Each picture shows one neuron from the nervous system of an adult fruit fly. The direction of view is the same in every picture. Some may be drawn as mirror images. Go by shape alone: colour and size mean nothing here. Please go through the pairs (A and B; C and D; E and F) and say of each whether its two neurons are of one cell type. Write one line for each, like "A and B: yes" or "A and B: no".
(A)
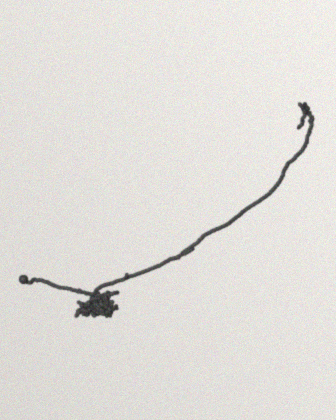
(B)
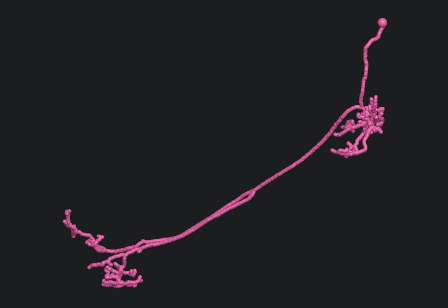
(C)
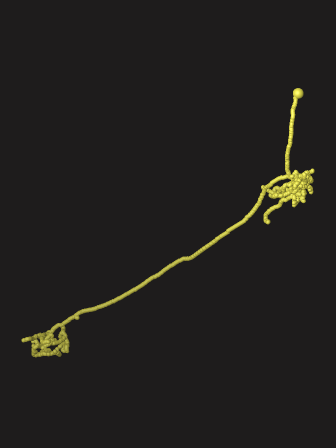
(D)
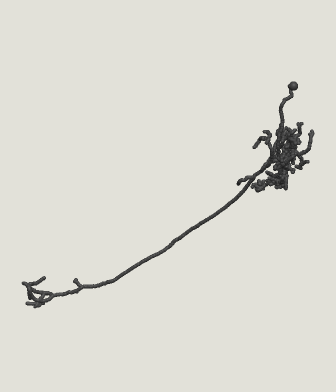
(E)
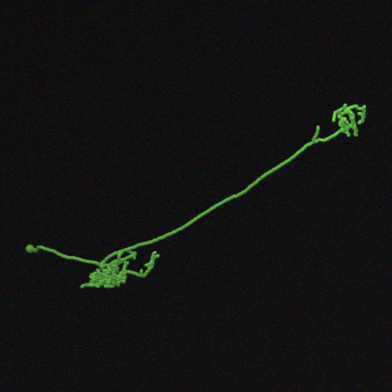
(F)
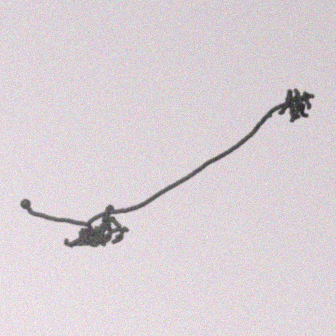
A and B: yes
C and D: no
E and F: yes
